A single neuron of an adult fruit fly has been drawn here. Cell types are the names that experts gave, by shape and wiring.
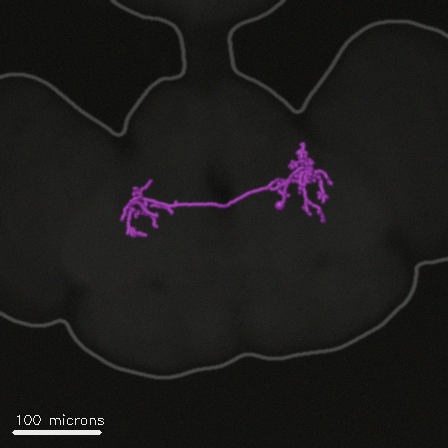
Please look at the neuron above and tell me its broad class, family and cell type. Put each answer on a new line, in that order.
central-brain intrinsic neuron
hemilineage DM4_ventral
CB1983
